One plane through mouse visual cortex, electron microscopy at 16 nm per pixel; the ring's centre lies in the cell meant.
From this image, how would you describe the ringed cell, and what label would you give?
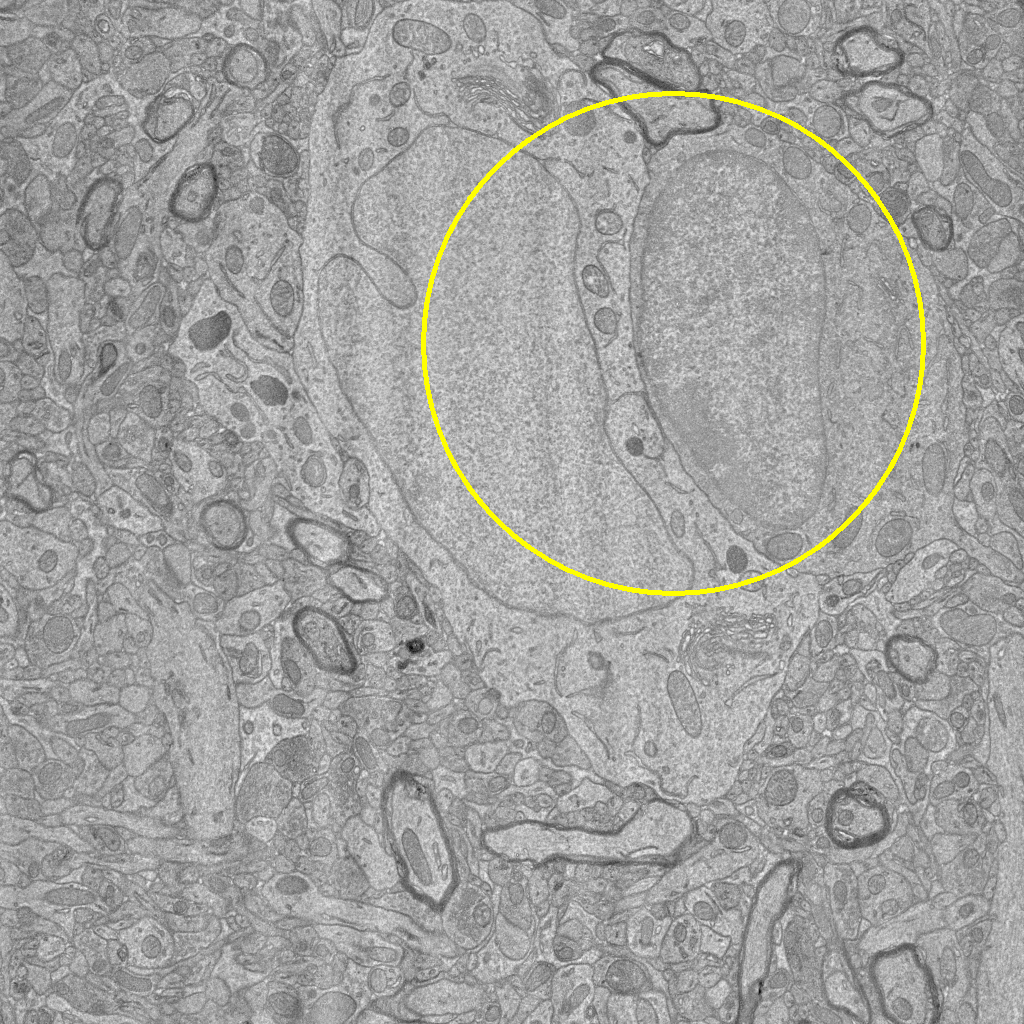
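Here you see an elongated oval nucleus, its long axis running roughly top to bottom, with a smooth envelope and no deep infoldings. Its chromatin is finely granular, with faint darker patches in the lower half, and no distinct dense nucleolus shows. This is an oligodendrocyte.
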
